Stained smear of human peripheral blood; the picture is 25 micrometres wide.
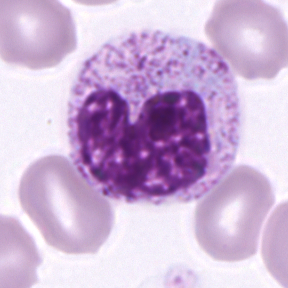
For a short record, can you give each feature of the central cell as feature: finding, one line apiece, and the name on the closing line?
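Nucleus shape: notched upper edge, kidney-shaped
Nucleus position: lower part of the cell
Nucleoli: none visible
Cytoplasm: mostly above the nucleus, with fine violet granules throughout
Name: metamyelocyte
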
